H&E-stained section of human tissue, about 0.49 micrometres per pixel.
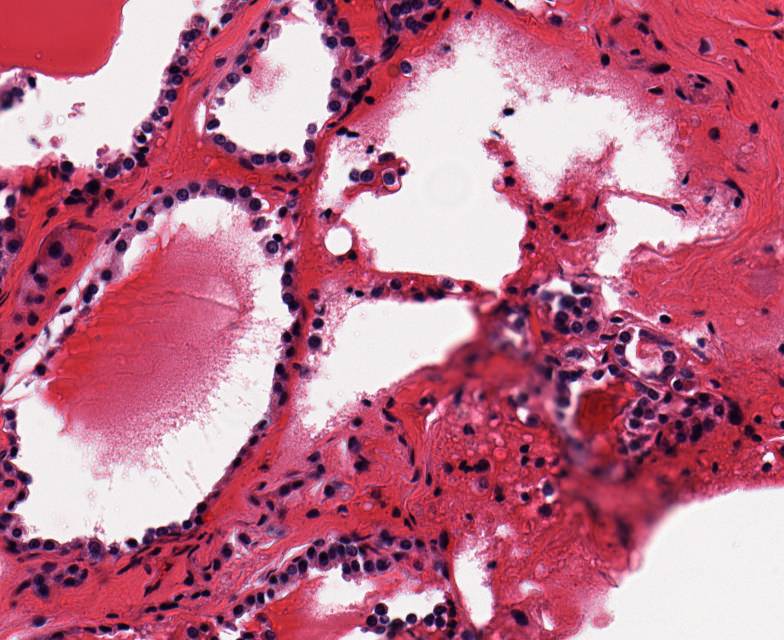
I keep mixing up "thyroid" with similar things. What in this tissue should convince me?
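This is thyroid. In keeping with it, the spaces are lined by a single layer of flattened to low cuboidal cells with small, round, dark-staining nuclei.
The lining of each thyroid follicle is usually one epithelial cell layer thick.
Against the usual picture, most of the other spaces are empty apart from pale pink wispy material at their edges.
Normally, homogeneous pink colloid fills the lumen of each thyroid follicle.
The stroma also departs from the usual: it is dense pink fibrous tissue with scattered elongated nuclei, broadest toward the lower right.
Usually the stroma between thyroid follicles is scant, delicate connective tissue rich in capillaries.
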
